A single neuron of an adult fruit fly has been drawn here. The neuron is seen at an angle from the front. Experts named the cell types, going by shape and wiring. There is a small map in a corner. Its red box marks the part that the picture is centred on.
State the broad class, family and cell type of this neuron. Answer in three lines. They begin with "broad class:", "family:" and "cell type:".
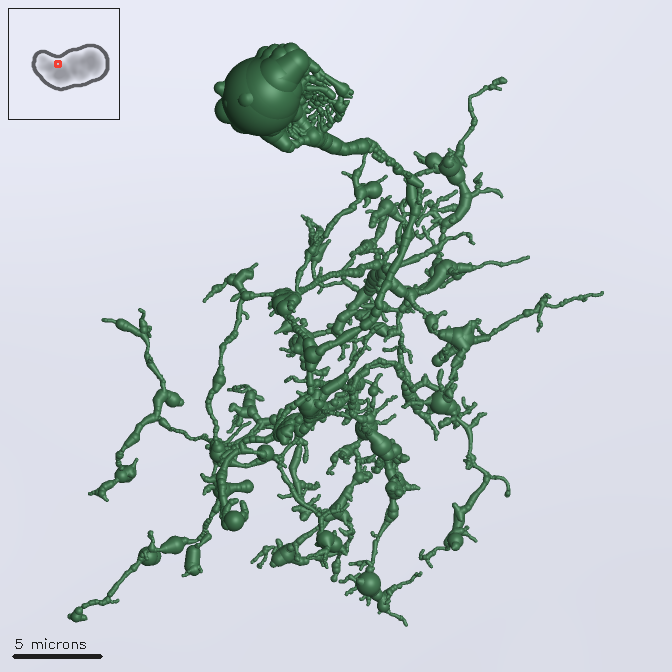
broad class: optic-lobe intrinsic neuron
family: Dm
cell type: Dm10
